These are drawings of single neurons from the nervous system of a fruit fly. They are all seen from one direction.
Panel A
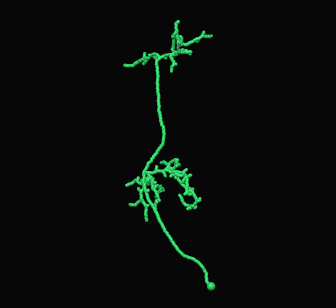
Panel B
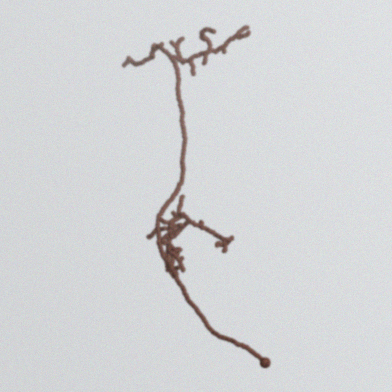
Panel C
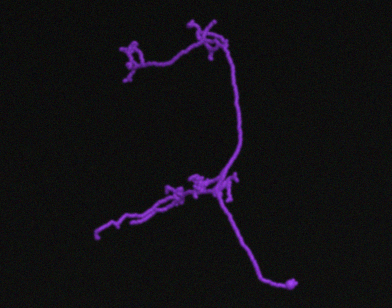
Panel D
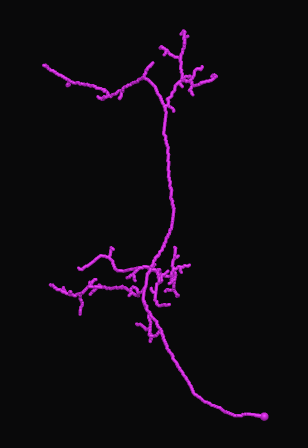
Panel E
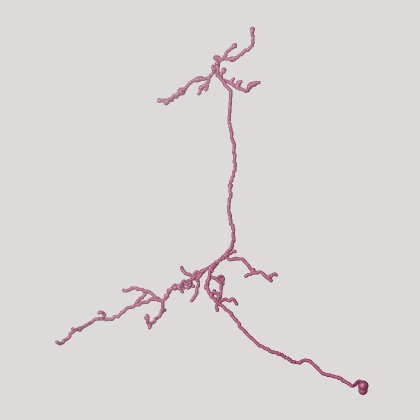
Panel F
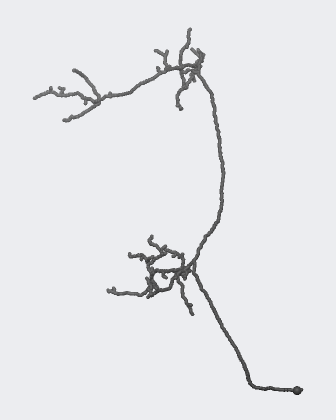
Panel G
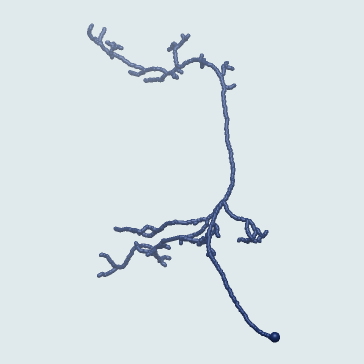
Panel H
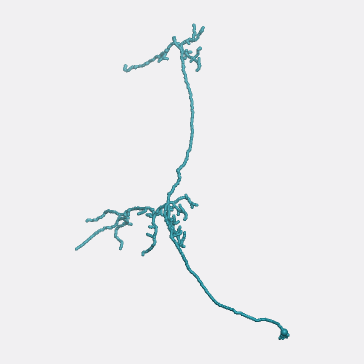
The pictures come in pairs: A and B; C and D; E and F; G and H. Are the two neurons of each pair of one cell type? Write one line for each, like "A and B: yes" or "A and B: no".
A and B: yes
C and D: yes
E and F: no
G and H: no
